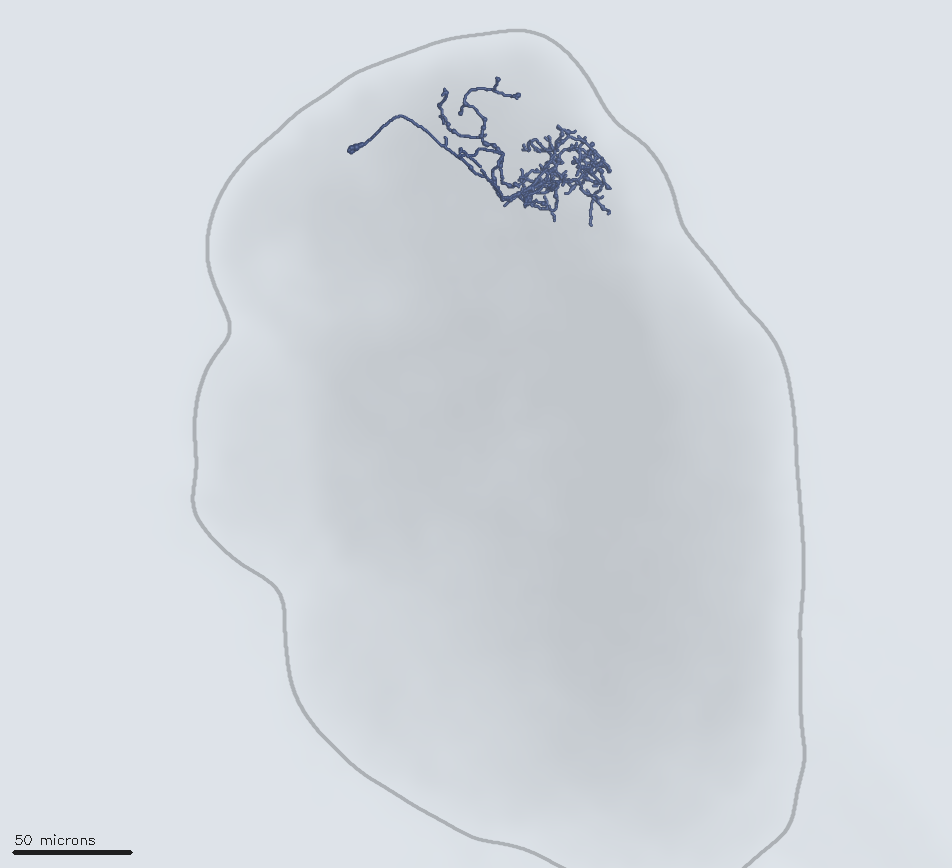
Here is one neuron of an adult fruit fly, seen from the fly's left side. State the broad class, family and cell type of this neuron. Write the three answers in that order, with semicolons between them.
central-brain intrinsic neuron; hemilineage LHd1; LHAD3f1_b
